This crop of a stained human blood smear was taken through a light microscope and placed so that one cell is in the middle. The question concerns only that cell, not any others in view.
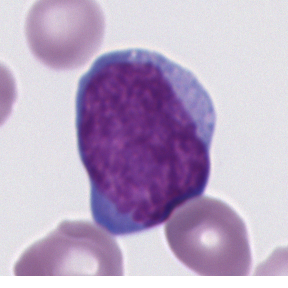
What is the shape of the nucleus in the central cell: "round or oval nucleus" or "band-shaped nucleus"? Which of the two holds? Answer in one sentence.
Its nucleus forms a single compact round or oval shape.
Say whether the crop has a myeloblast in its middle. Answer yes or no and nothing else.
yes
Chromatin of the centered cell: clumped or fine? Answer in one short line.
The chromatin shows a fine pattern without coarse clumps.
